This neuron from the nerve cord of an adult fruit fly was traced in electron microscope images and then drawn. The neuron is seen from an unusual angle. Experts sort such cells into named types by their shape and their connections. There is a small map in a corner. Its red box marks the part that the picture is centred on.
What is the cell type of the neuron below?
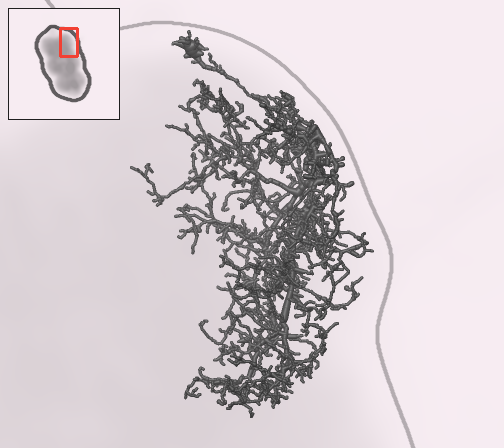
IN19A022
